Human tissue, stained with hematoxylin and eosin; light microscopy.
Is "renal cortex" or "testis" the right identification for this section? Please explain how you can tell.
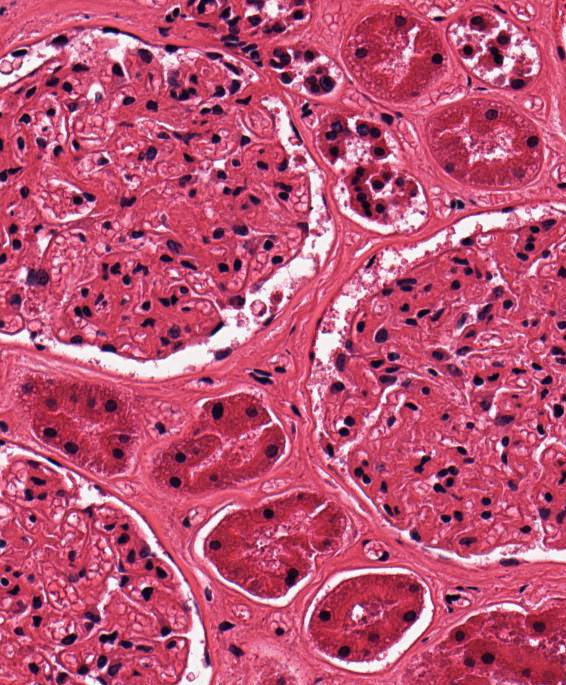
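This is renal cortex. Three large rounded cellular units lie in the upper left, right middle and lower left. Smaller round tubules occupy the spaces between them. Most small tubules are lined by cells with abundant, deeply eosinophilic, granular cytoplasm. Lining cell nuclei are round and dark and lie toward the outer edge of the tubule.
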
